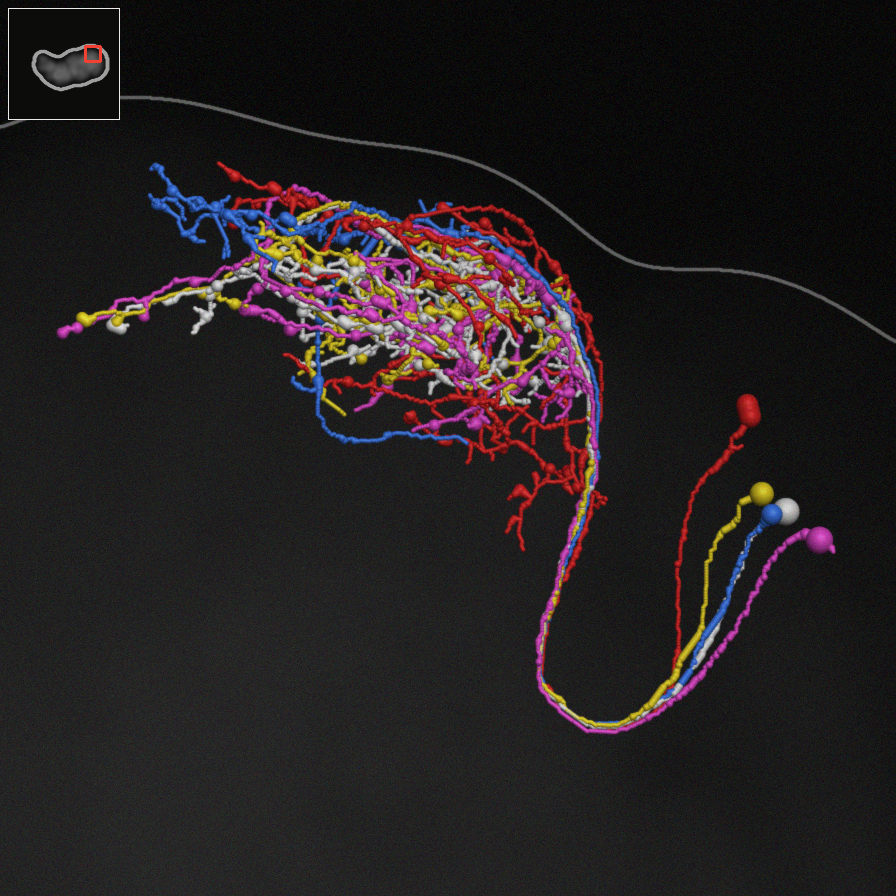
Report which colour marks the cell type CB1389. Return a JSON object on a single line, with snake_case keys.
{"colour": "magenta"}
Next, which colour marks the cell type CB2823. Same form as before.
{"colour": "white"}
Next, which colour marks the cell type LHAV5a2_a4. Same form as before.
{"colour": "blue"}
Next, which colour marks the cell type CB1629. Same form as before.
{"colour": "yellow"}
